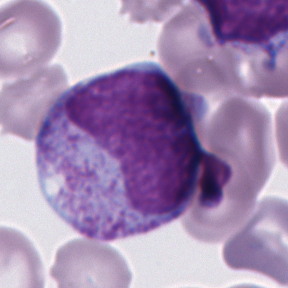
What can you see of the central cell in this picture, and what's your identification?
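The nucleus lies off-centre toward the upper right of the cell. Its chromatin is finely stippled rather than coarsely clumped. Scattered purple granules occupy the cytoplasm. A small dark purple fragment touches the right edge of the cell. The cell is a myelocyte.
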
